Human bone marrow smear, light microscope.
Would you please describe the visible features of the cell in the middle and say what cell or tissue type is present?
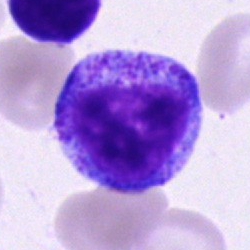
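The cell has a roughly round, smooth outline without surface projections. Its nucleus is broadly triangular with a flattened upper edge, and it sits toward the bottom of the cell, leaving a wider band of cytoplasm above it. The chromatin is dark purple with patchy paler areas rather than being evenly smooth. The cell is a promyelocyte.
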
